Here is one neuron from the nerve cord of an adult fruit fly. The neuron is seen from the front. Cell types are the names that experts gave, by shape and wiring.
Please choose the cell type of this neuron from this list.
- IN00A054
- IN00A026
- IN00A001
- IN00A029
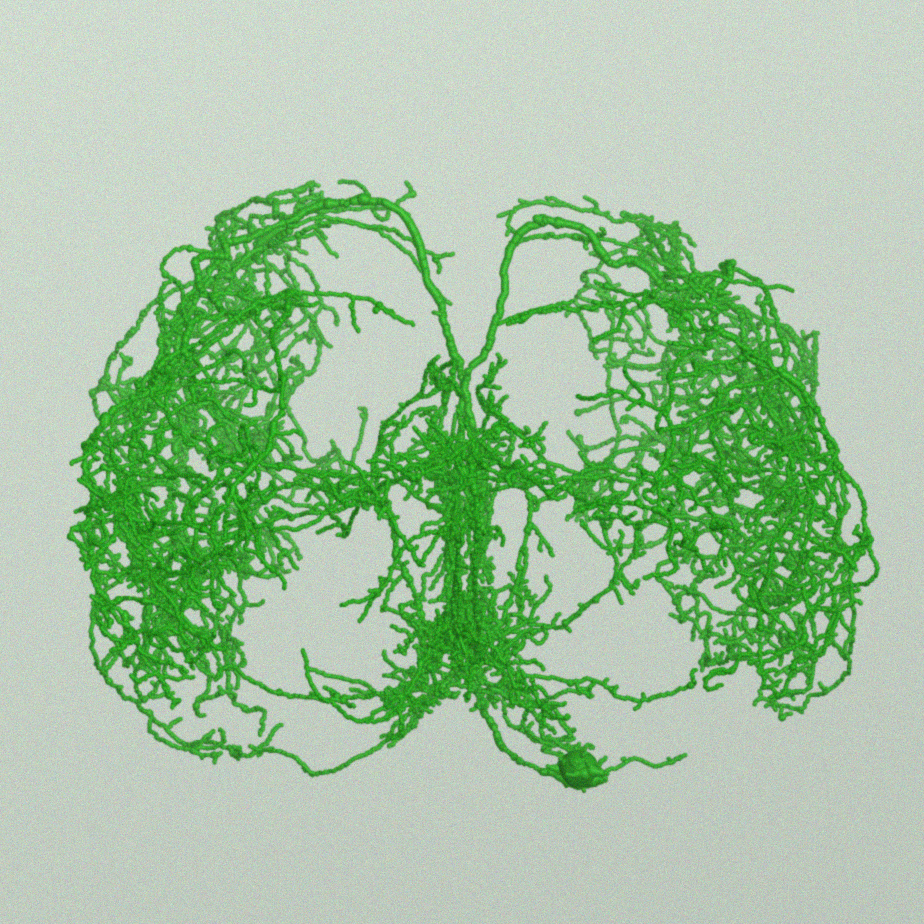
IN00A001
